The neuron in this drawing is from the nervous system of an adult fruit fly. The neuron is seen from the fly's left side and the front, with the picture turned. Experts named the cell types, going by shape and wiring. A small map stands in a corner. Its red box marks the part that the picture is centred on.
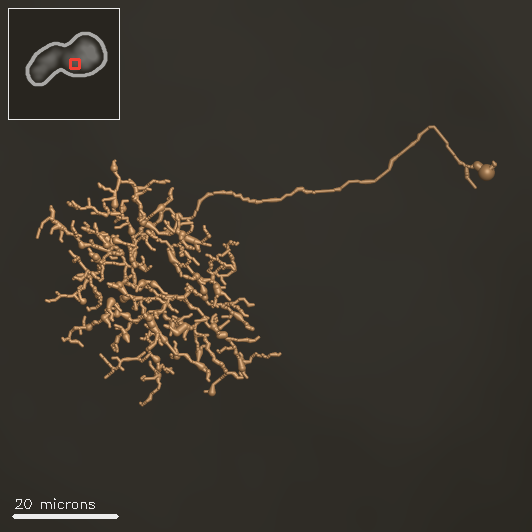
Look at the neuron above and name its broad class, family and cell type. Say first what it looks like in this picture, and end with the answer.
By the scale bar it is about 90 microns wide in this view. As drawn here it is wider than it is tall. It is an optic-lobe intrinsic neuron. Its family is Pm. Its cell type is Pm5.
